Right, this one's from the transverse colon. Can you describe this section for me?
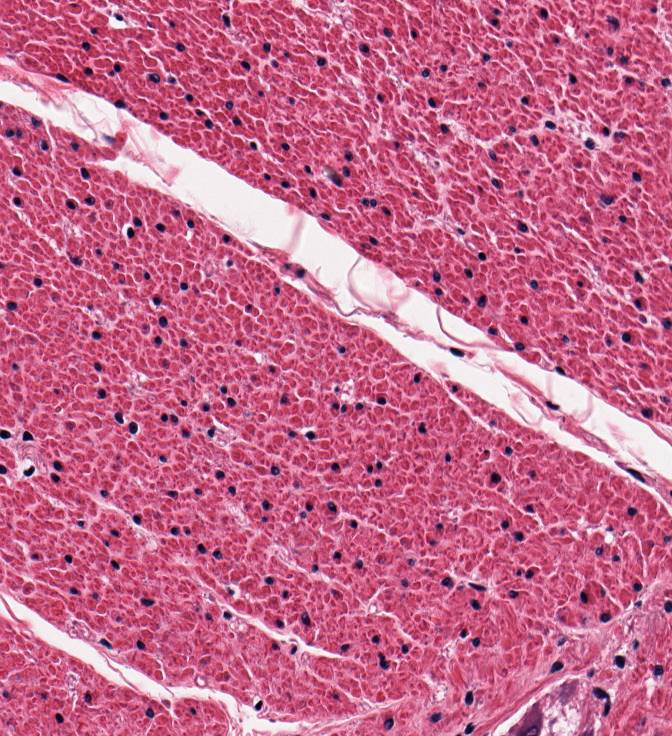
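You'll see the muscle cells' cytoplasm takes an even deep pink. Thin pale connective tissue strands split the muscle into bundles, mostly on a diagonal. There's no epithelium anywhere here, and no fat cells either.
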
